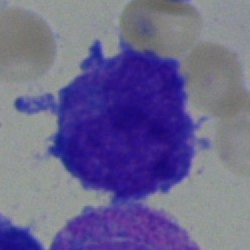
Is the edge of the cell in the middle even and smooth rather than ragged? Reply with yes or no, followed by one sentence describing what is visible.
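No. The cell outline is irregular and ragged rather than smooth.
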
